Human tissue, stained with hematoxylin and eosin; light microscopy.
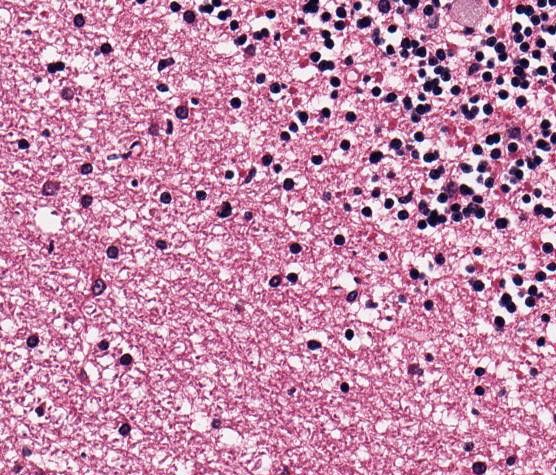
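Cerebellum, H&E. Up in the right corner you've got a dense crowd of small, round, darkly stained nuclei with little cytoplasm showing. Beyond it lies a pale zone where the nuclei, mostly small, round and dark as well, sit singly. The border between the two runs at a slant from the upper middle over to the right edge.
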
